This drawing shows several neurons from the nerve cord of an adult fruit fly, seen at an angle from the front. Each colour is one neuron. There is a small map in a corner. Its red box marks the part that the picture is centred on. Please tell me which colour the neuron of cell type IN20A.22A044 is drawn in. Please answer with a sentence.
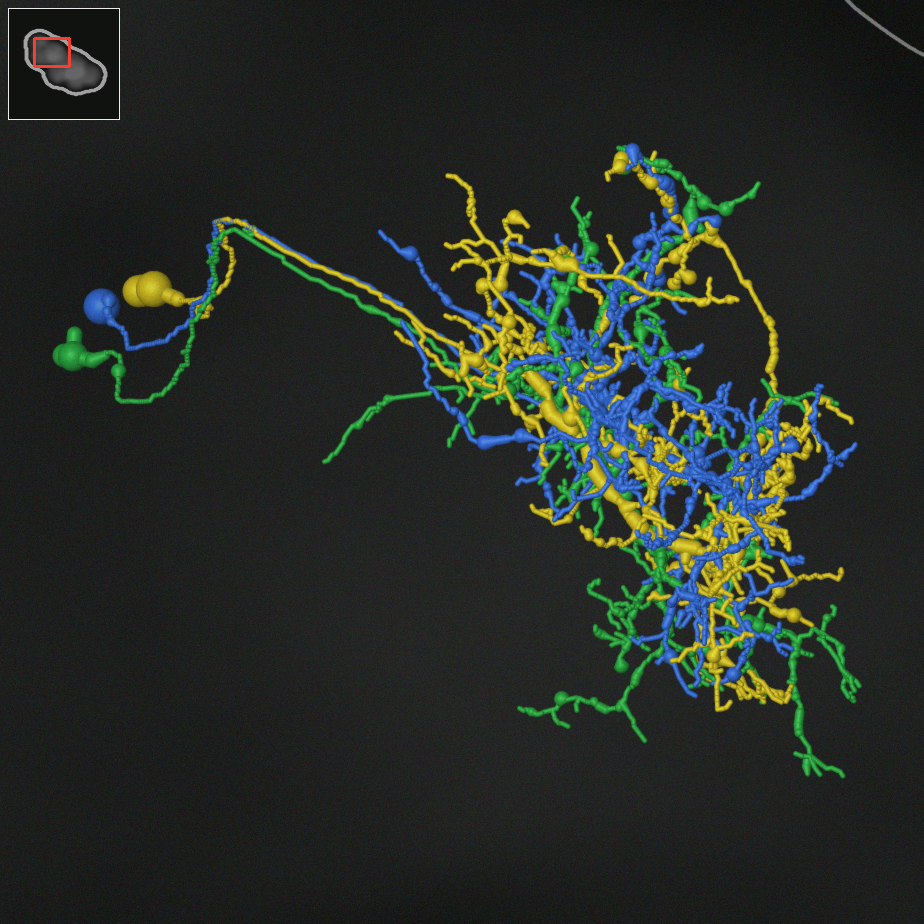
The colour is blue.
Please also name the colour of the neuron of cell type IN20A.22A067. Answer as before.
The colour is green.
